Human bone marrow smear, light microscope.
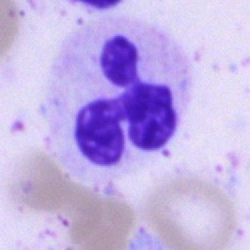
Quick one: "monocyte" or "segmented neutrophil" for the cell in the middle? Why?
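It is a segmented neutrophil, not a monocyte. What settles it for me is the nucleus, divided into three lobes.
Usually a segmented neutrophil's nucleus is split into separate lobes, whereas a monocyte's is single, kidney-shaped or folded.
The upper lobe joins the rest by a narrow bridge, I notice, and the chromatin is dense and dark purple.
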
